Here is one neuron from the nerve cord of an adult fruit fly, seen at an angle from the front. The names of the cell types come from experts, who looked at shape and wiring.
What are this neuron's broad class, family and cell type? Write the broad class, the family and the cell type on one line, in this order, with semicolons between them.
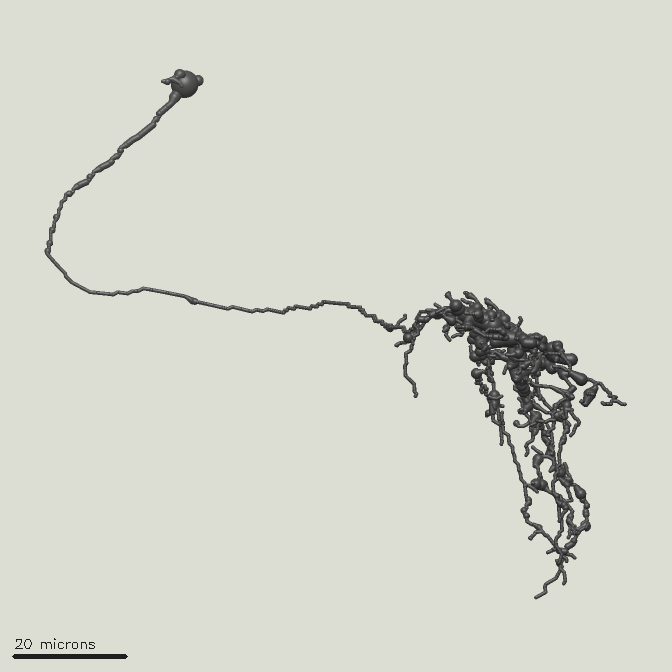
nerve-cord intrinsic neuron; hemilineage 03B; IN03B079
